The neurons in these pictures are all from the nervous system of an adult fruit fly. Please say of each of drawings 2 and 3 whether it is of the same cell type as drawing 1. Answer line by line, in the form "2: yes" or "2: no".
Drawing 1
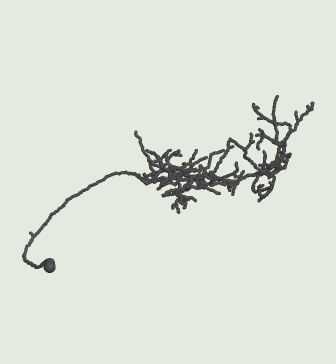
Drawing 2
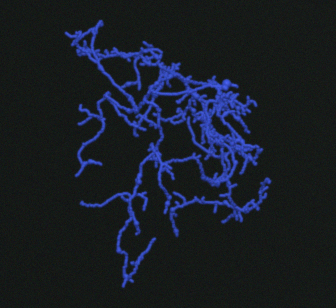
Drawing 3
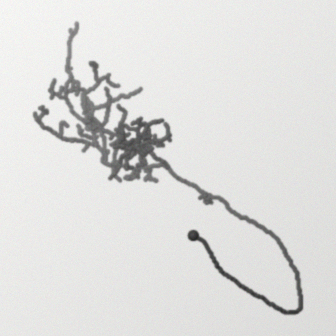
2: no
3: yes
